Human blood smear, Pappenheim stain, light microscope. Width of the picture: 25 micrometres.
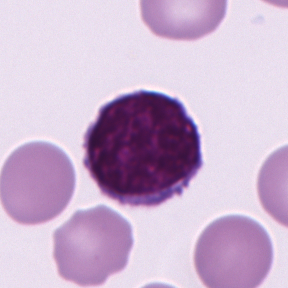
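Typical lymphocyte in a stained peripheral blood smear, about 10 micrometres across. Its outline is round and its chromatin dense and coarsely clumped. The cytoplasm is at most a very thin rim around the nucleus, and the lower border of the cell is slightly ragged.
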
